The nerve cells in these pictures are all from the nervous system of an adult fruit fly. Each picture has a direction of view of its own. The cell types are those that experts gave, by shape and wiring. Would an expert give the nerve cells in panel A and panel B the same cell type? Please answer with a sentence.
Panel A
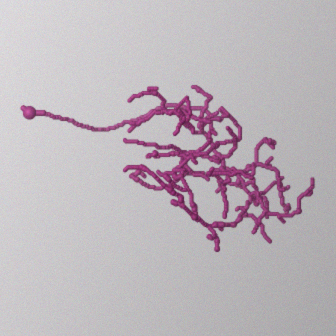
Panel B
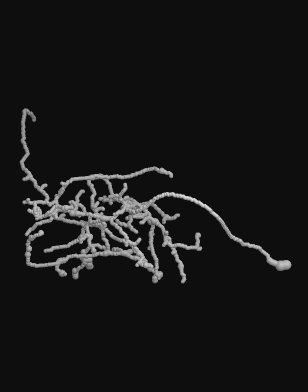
They are of the same cell type.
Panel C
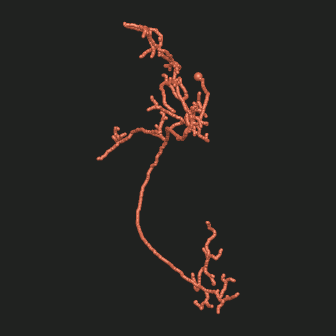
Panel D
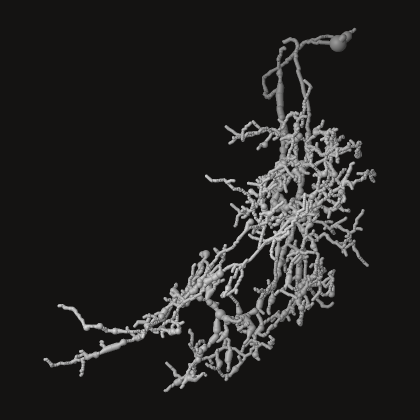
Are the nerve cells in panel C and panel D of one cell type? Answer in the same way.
They are of different cell types.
